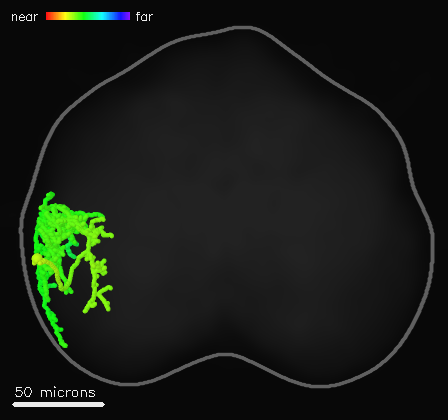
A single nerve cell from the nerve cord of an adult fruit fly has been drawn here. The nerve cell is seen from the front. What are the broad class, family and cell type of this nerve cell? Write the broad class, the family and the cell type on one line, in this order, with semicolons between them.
nerve-cord intrinsic neuron; hemilineage 08A; IN08A022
